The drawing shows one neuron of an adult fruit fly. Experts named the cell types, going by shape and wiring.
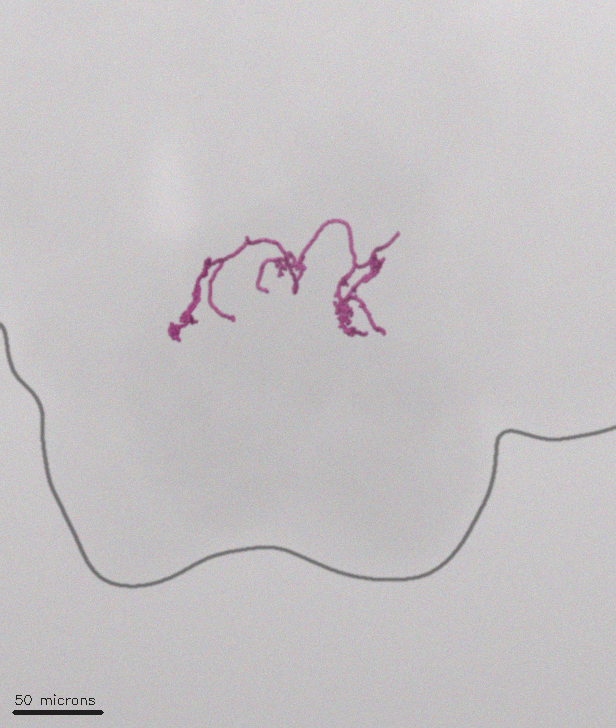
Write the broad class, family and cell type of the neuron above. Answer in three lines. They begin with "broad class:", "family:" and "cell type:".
broad class: nerve-cord intrinsic neuron
family: hemilineage 06A
cell type: IN06A072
